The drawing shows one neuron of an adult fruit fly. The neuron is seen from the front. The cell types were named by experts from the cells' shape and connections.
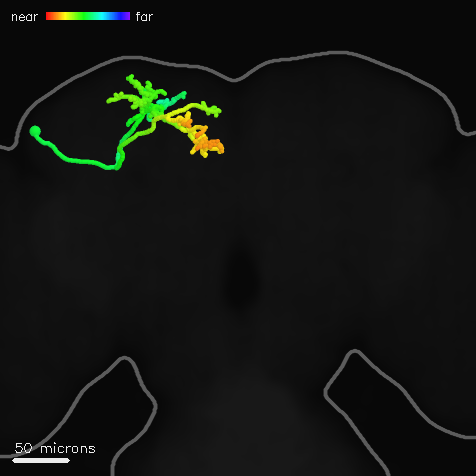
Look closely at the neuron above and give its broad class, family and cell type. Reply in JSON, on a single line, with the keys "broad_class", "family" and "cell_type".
{"broad_class": "central-brain intrinsic neuron", "family": "hemilineage LHl2_dorsal", "cell_type": "SMP031"}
